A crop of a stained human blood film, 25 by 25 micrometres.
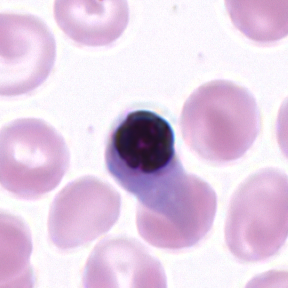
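Normoblast in a stained smear of peripheral blood. Notice how dense and very dark purple the chromatin is throughout the nucleus, with no nucleoli to be seen. Around it, the cytoplasm is pale bluish-lilac and holds no granules.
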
